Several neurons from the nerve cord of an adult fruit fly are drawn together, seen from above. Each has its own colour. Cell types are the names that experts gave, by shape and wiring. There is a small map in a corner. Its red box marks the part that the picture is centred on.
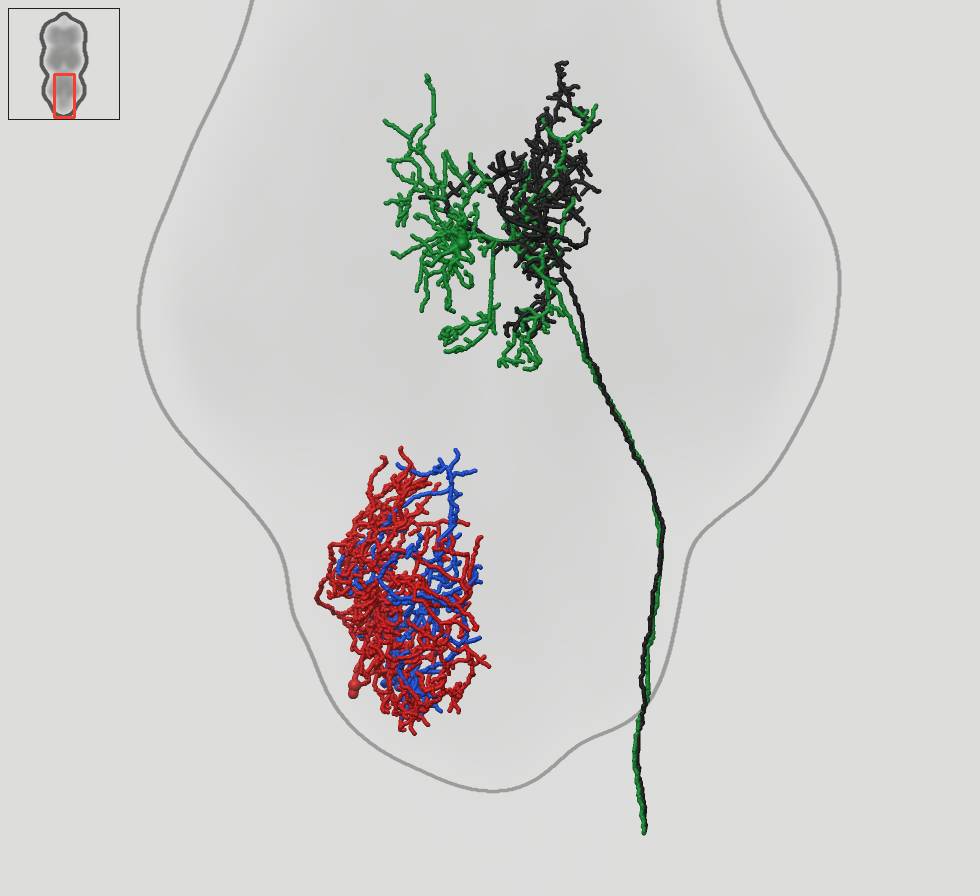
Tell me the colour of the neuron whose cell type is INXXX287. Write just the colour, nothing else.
red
